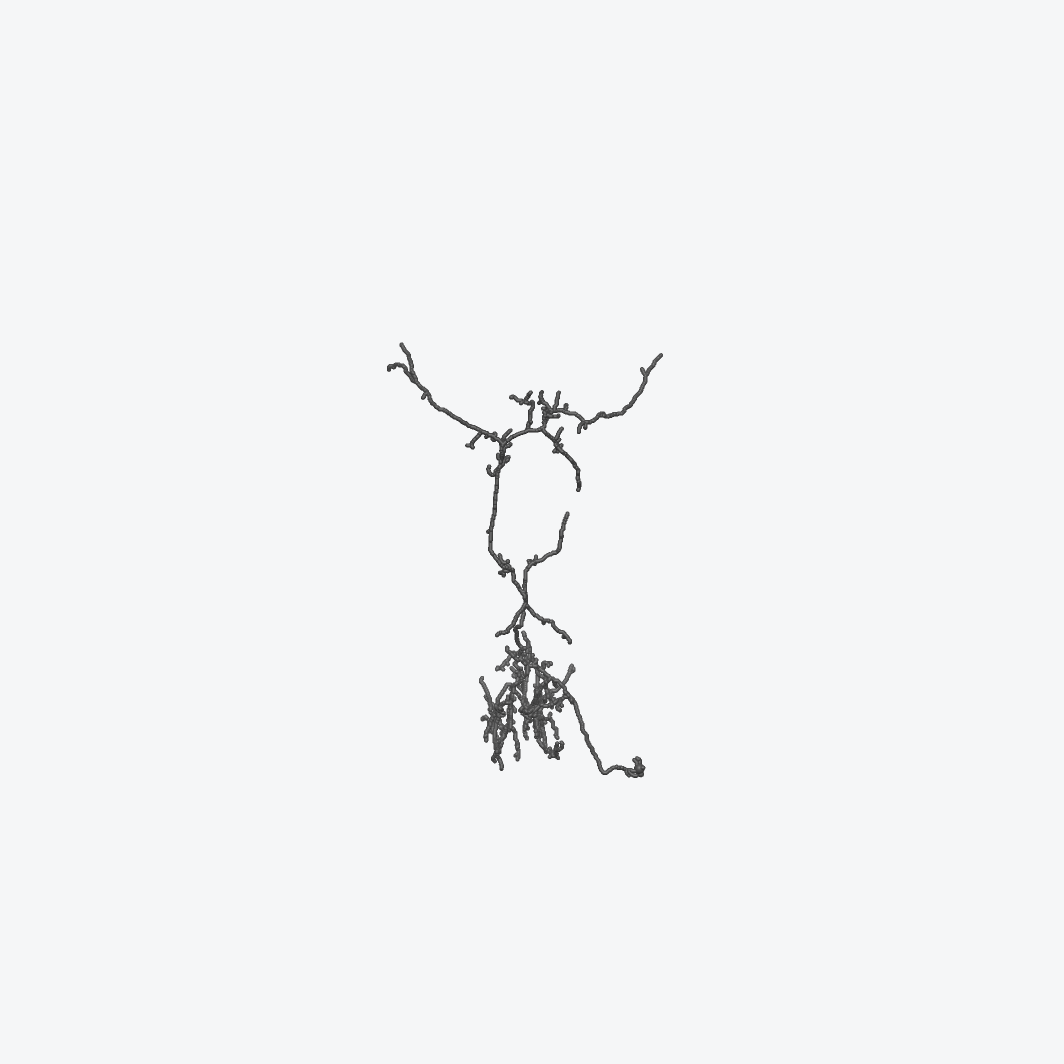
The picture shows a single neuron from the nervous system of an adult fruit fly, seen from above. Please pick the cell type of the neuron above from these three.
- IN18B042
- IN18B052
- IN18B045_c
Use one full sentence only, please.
This neuron is of the type IN18B042.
